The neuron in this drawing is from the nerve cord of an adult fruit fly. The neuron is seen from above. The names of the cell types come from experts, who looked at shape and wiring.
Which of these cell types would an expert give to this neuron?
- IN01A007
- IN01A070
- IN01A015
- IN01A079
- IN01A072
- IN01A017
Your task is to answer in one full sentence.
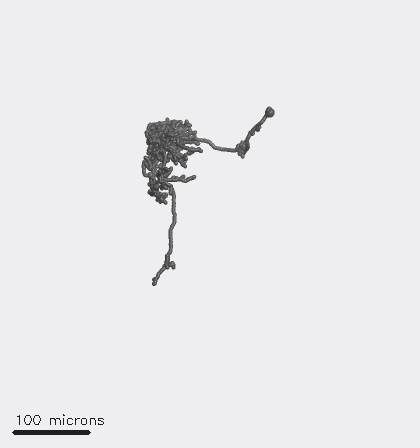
This neuron is a cell of type IN01A017.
